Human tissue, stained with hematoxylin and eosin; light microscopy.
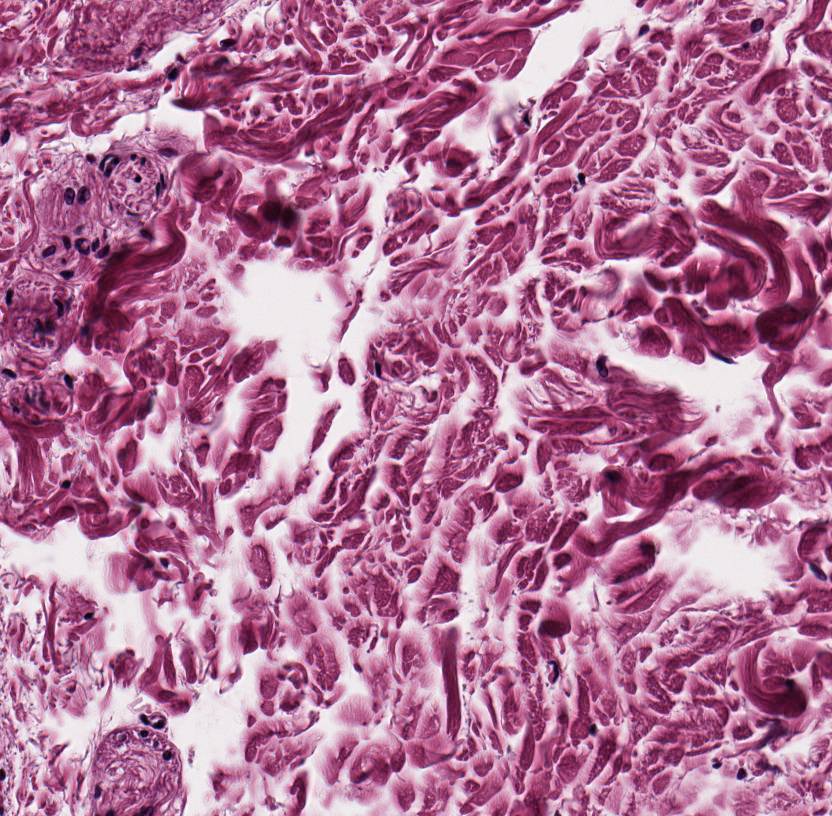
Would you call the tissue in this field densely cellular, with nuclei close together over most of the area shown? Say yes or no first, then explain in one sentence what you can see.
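No. Nuclei among the fibres are sparse, small and dark, and lie scattered singly.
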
